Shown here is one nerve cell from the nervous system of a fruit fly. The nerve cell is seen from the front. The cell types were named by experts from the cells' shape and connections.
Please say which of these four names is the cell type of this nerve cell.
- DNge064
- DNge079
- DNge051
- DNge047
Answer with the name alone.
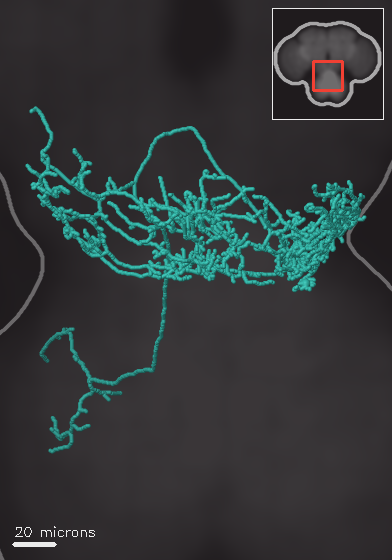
DNge051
